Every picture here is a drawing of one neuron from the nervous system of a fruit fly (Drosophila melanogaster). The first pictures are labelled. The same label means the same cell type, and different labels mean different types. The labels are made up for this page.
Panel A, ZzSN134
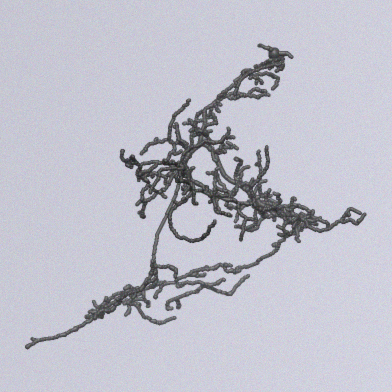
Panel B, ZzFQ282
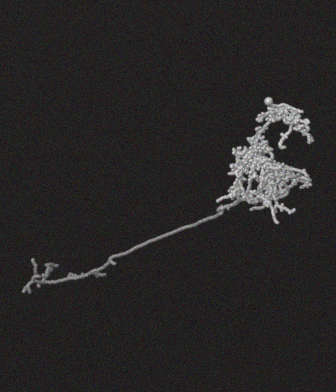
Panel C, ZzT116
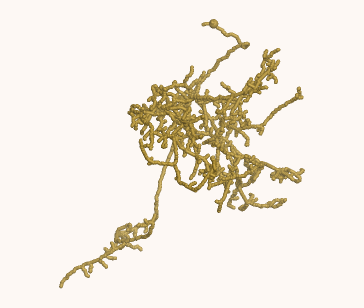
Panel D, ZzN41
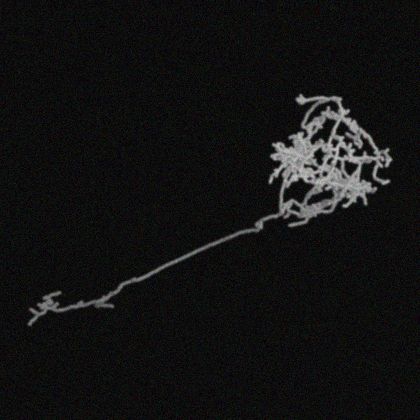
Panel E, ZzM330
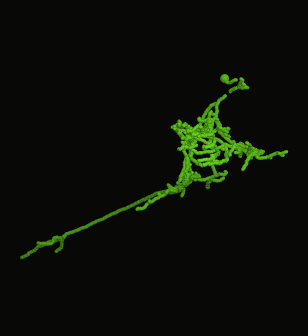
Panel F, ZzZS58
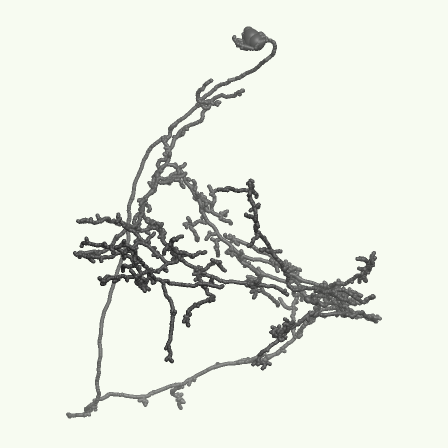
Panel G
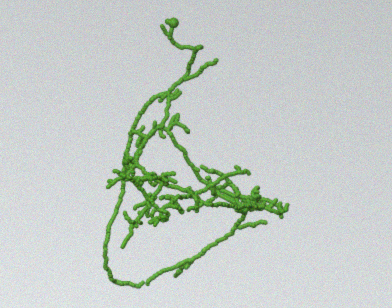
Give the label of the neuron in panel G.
ZzZS58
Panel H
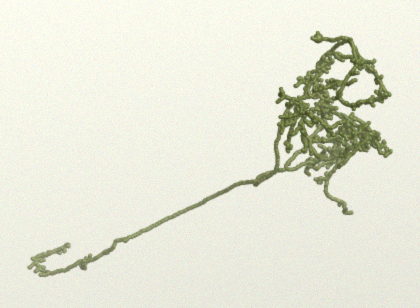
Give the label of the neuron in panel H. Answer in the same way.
ZzN41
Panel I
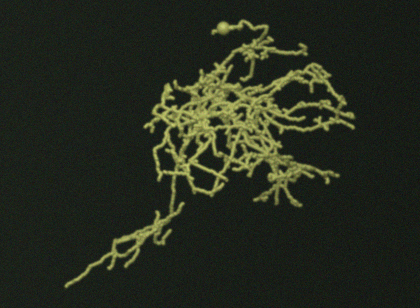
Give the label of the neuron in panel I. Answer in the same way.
ZzT116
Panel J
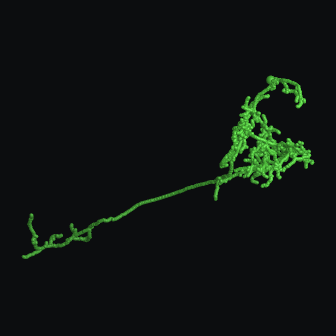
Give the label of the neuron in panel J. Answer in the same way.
ZzFQ282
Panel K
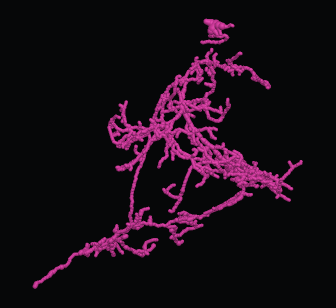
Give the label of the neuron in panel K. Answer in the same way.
ZzSN134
